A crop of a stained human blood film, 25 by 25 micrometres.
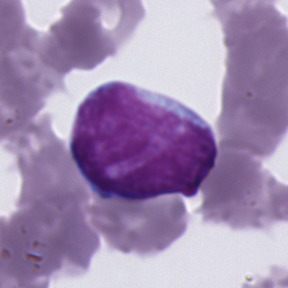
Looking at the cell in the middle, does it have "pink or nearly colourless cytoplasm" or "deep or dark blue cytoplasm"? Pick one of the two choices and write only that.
Deep or dark blue cytoplasm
